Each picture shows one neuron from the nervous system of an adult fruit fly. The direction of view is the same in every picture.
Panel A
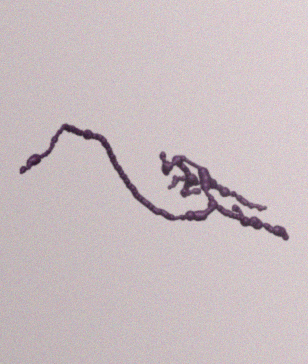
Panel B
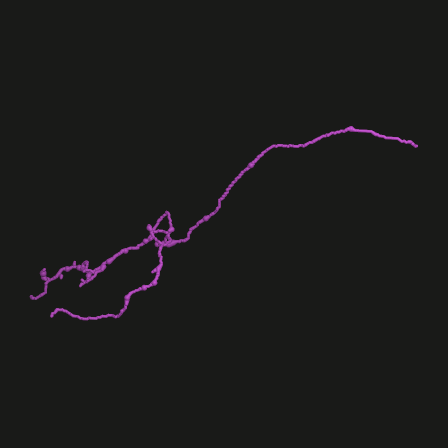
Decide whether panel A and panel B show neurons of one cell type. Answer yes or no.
yes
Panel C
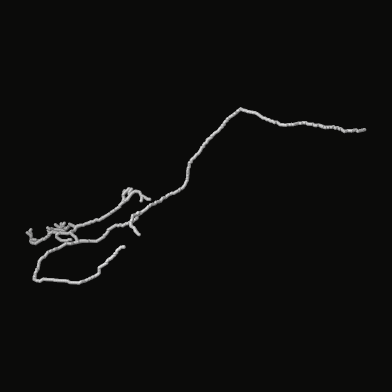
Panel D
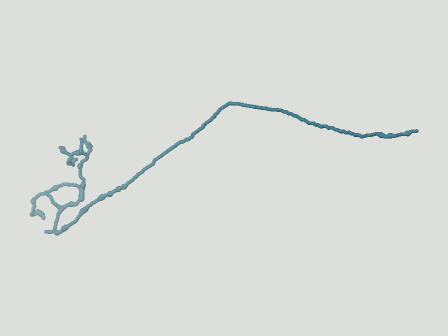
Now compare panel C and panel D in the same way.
no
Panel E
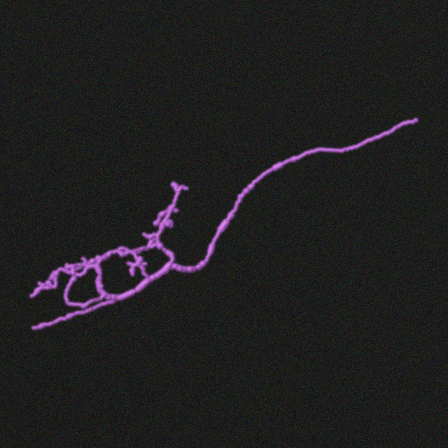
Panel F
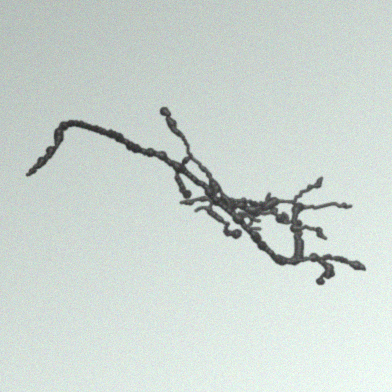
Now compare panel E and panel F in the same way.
yes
